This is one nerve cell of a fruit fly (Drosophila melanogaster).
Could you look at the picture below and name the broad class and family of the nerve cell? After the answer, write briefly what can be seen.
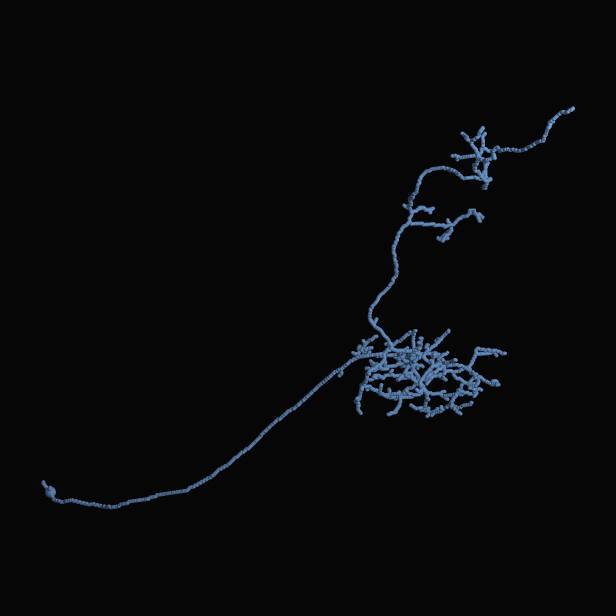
It is a nerve-cord intrinsic neuron. Its family is hemilineage 07B. The cell body is at the lower left of the picture. The picture shows dozens of branch ends.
